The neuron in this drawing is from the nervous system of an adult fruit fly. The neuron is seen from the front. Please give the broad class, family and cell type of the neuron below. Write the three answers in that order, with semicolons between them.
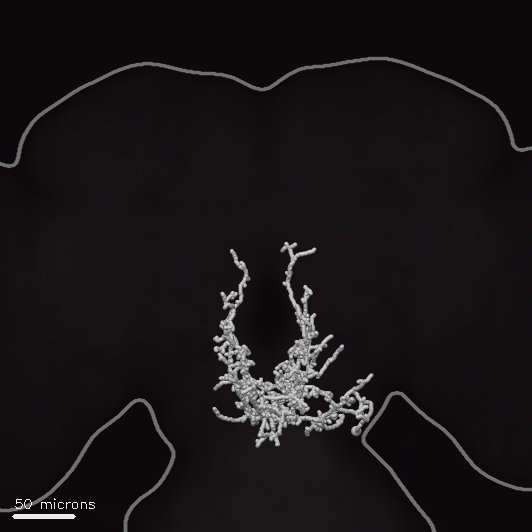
descending neuron; DNge; DNge063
